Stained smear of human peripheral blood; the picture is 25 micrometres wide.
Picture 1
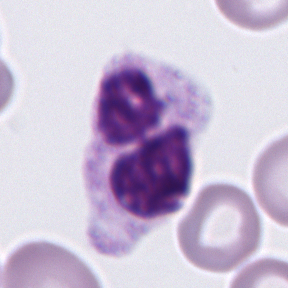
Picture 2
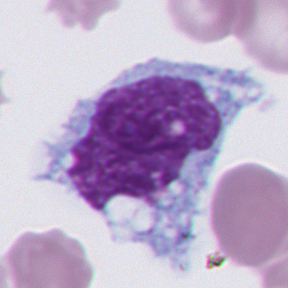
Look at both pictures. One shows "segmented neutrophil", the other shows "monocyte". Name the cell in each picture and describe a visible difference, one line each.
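Picture 1 – segmented neutrophil. Fine lilac-purple granules are scattered throughout the cytoplasm.
Picture 2 – monocyte. No distinct coloured granules are seen in the cytoplasm.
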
